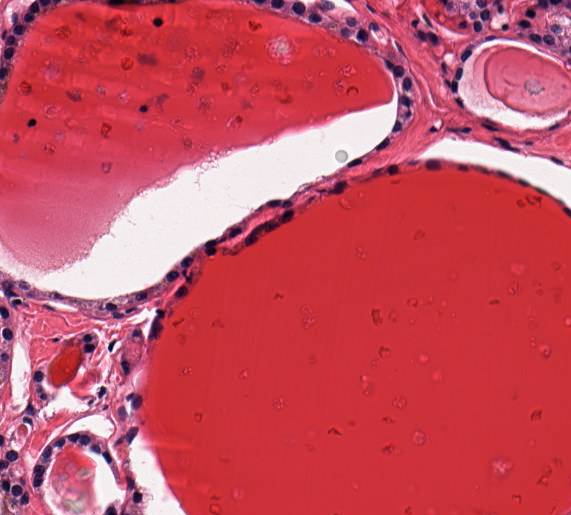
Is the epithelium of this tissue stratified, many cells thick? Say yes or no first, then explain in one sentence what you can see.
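No. Each follicle is lined by a single layer of flattened to low cuboidal epithelial cells with small dark nuclei.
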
